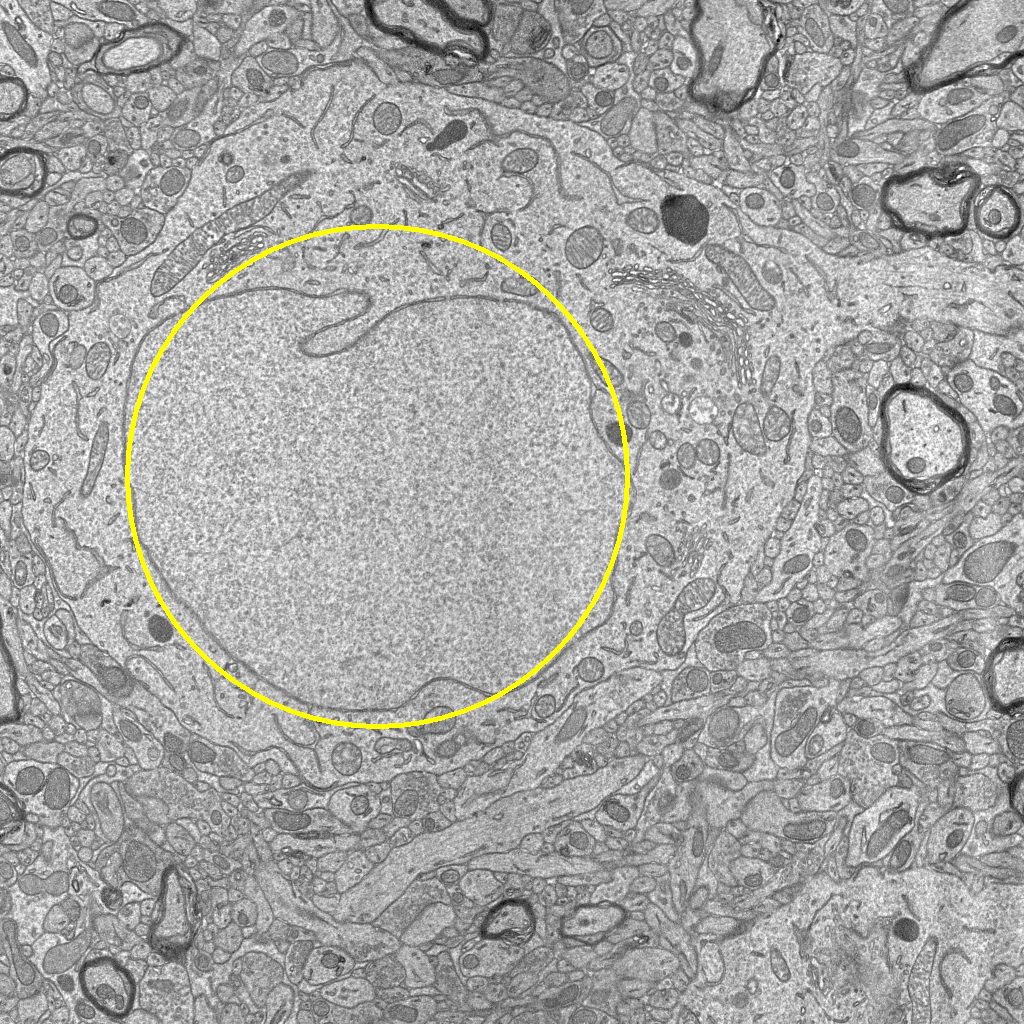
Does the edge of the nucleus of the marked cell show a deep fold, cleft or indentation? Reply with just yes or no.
Yes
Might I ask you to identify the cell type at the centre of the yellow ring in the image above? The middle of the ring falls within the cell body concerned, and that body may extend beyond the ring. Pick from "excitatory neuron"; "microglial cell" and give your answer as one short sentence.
The centre of the ring falls on an excitatory neuron.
